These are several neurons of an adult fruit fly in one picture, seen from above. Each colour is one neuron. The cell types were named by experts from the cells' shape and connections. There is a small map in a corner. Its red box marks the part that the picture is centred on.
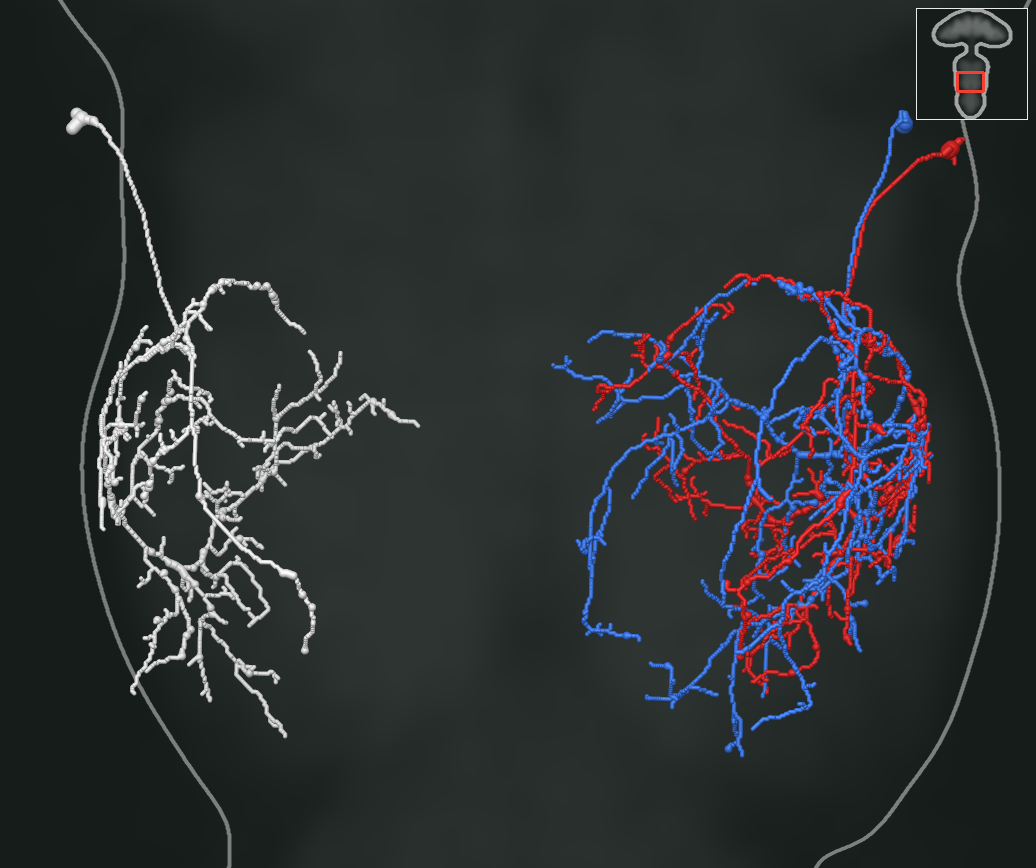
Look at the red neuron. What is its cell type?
IN16B065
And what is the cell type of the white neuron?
IN16B075_f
